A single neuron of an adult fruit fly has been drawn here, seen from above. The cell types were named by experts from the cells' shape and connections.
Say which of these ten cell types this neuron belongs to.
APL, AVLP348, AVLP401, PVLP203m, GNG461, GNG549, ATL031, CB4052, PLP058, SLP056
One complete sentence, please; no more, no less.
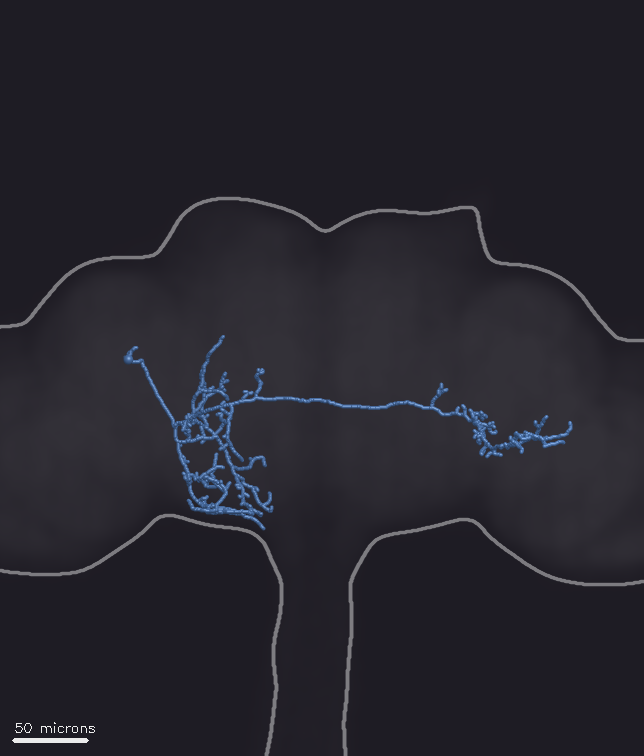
It is to cell type GNG461 that the neuron belongs.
